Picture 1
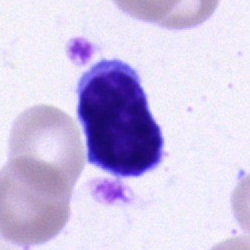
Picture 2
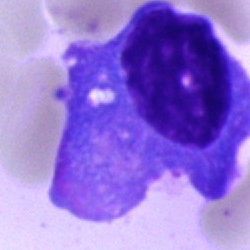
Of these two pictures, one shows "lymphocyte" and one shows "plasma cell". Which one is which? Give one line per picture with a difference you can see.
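The cell in picture 1 is a lymphocyte. The cytoplasm is a thin blue rim seen mainly along the top edge.
The cell in picture 2 is a plasma cell. The cytoplasm is abundant and extends well out from the nucleus toward the lower left.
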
